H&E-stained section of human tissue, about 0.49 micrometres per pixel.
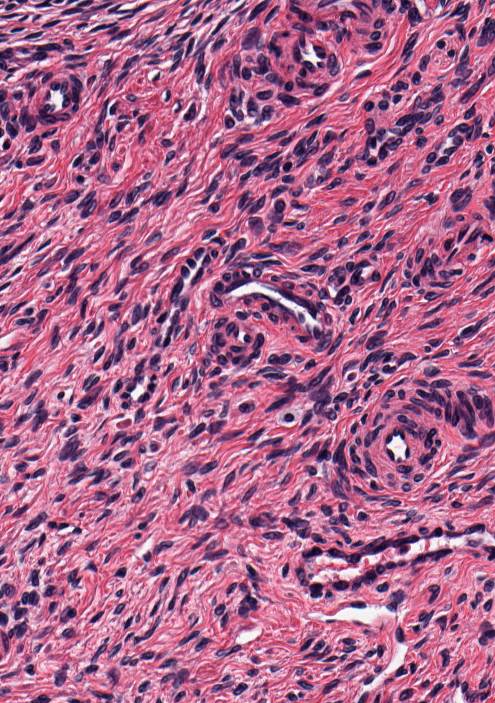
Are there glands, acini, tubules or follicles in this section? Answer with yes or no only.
No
